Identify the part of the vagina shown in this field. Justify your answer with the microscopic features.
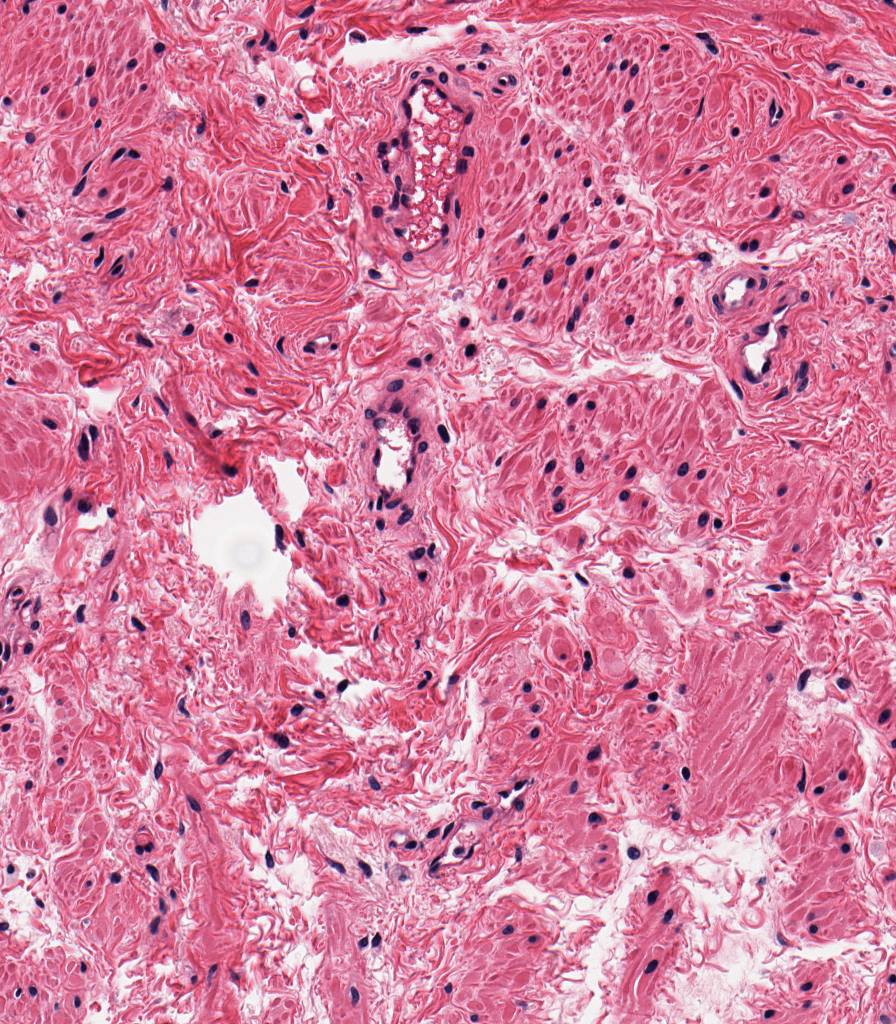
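First, the tissue: smooth muscle, in interlacing bundles cut in different planes and separated by strands of collagen.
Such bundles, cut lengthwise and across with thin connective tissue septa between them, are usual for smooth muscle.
Second, the cells: elongated, blunt-ended nuclei and pink cytoplasm.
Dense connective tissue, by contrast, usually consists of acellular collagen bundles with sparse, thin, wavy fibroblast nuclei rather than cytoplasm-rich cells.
Third, the vessels: one small and thin-walled near the top centre holds red blood cells; several others, with narrow, mostly empty lumens, lie centrally and to the right.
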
